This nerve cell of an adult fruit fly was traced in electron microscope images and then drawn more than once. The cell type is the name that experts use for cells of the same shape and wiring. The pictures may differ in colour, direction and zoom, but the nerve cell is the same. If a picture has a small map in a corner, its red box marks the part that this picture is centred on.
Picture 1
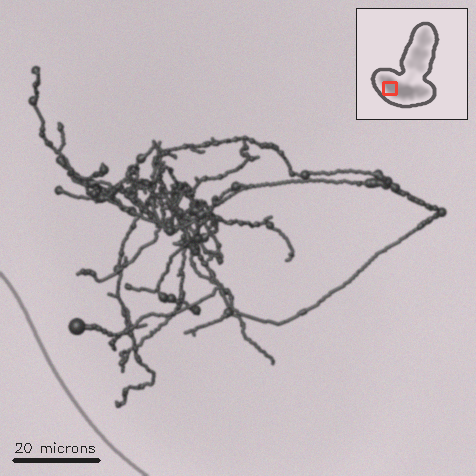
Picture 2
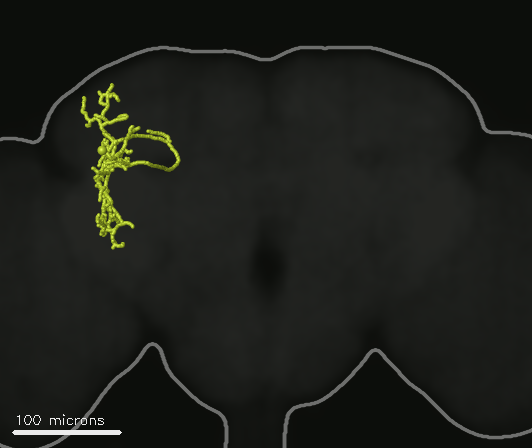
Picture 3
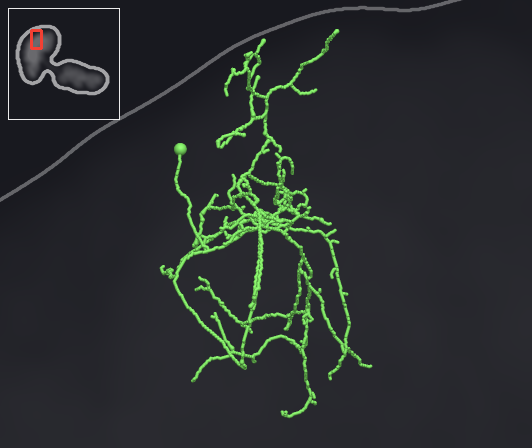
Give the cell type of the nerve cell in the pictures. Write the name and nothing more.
AVLP225_b1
